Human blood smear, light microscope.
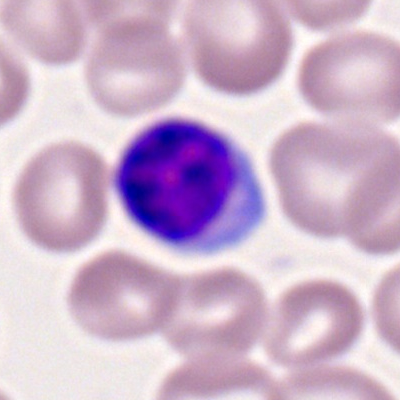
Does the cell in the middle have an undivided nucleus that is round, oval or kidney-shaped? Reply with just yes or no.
Yes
